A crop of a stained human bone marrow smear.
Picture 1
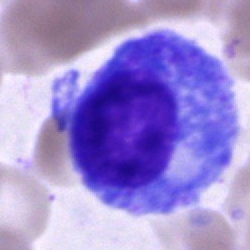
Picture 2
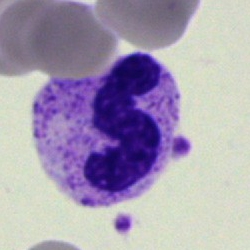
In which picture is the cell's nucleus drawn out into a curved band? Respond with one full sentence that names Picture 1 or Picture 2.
A nucleus shaped like a horseshoe, C, U or S without separate lobes is found in Picture 2.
